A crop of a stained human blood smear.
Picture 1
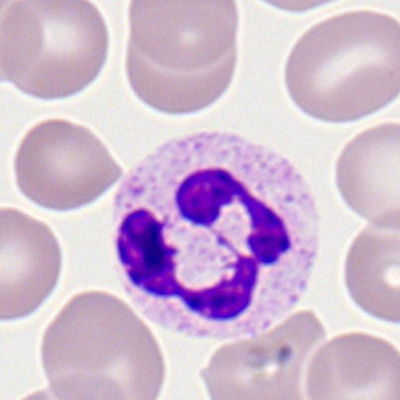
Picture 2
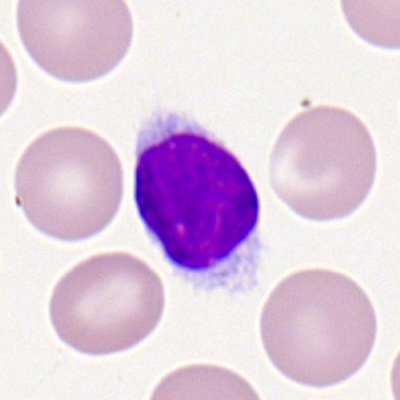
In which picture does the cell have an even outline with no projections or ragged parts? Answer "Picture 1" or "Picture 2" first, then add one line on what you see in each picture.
Picture 1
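Picture 1: The cell outline is round and smooth.
Picture 2: The outline of the cell is ragged and irregular rather than smooth.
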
